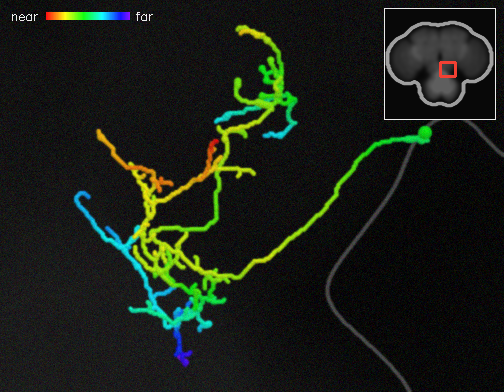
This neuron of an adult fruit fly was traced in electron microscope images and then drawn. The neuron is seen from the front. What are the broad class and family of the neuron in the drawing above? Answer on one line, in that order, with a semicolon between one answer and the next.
central-brain intrinsic neuron; hemilineage MD_SA1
